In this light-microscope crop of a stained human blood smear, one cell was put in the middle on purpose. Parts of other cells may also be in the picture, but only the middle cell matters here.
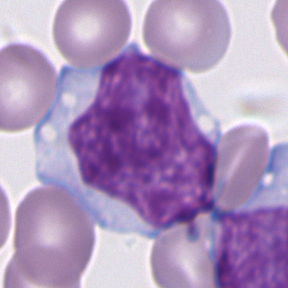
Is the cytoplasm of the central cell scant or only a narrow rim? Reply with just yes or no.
No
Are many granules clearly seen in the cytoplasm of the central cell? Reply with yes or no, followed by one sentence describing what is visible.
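No. No granules are visible in the cytoplasm.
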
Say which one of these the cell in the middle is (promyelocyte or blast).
blast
